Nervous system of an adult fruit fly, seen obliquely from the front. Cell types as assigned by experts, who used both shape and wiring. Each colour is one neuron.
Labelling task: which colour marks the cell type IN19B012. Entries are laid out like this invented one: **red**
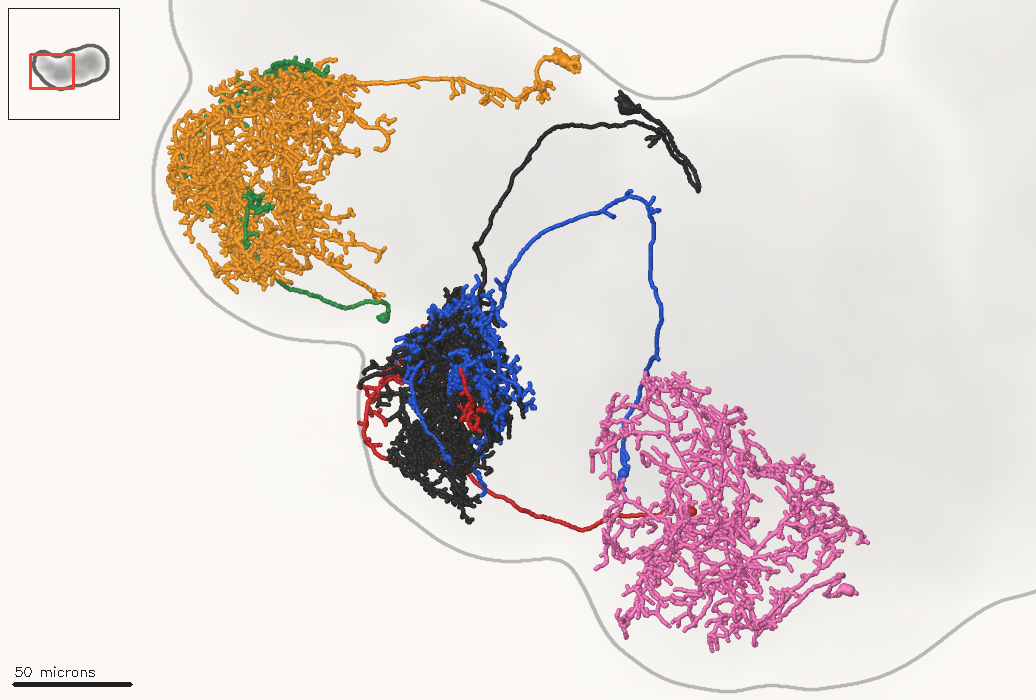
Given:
**black**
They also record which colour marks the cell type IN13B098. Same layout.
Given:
**red**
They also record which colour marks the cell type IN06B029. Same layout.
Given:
**blue**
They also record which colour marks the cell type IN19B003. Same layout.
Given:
**orange**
